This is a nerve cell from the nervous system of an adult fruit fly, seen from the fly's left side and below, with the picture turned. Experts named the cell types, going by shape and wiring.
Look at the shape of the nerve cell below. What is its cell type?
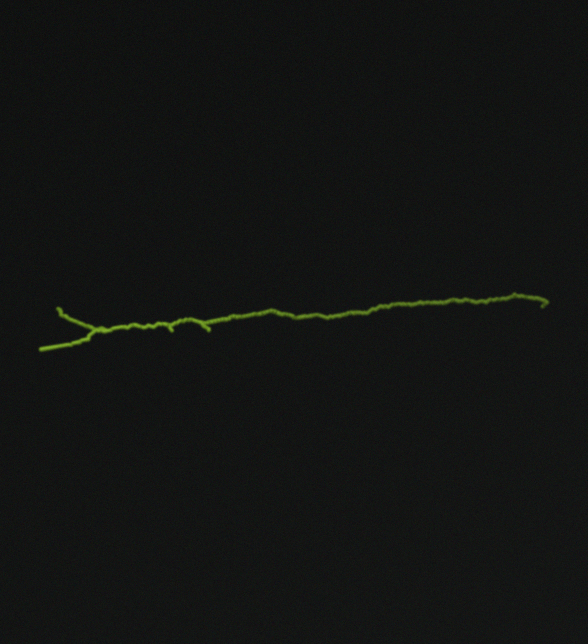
JO-A4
